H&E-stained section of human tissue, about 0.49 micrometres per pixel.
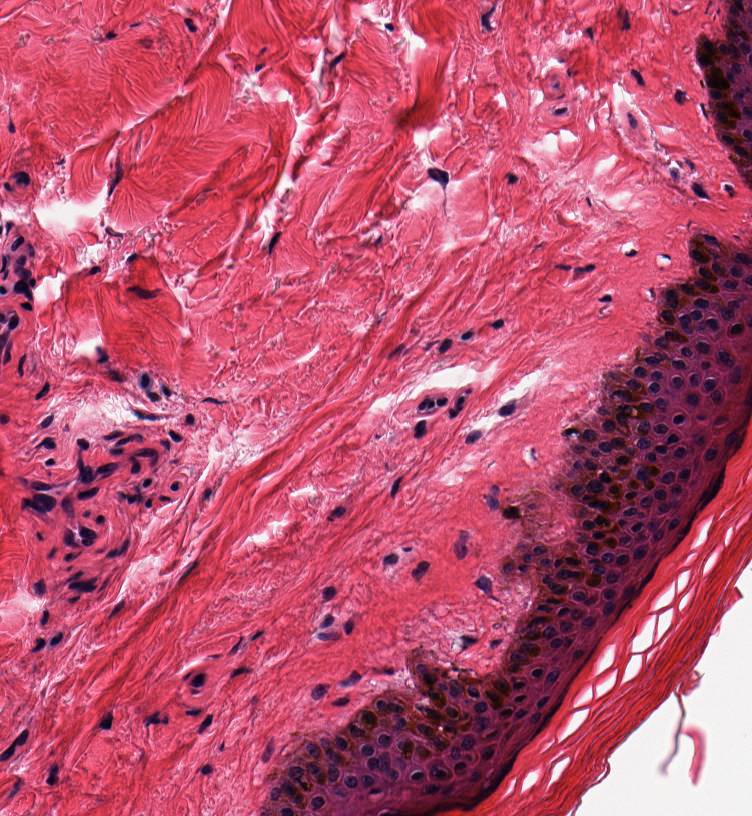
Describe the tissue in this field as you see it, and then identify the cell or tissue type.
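Stratified squamous epithelium forms a strip along the right edge; dermis occupies the rest, to the left. Brown pigment granules concentrated in the basal layer of the epidermis. Stratum corneum at the lower right edge forms loose, wavy eosinophilic lamellae with open spaces between. Central collagen fibres run diagonally, roughly parallel to the epidermal surface. Tissue: skin of the lower leg.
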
